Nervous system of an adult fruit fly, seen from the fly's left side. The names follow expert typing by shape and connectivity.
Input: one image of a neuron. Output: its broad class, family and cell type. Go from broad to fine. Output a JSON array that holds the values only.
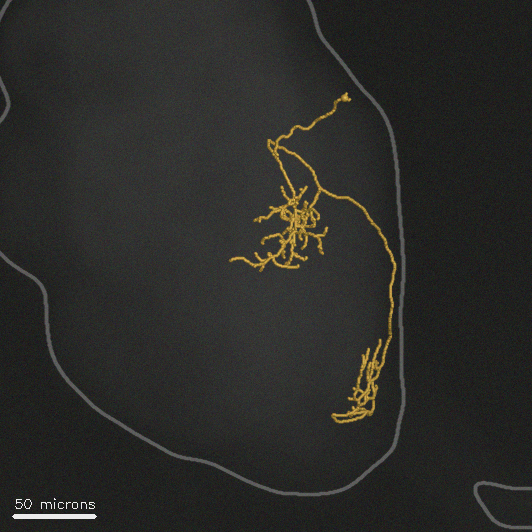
["visual centrifugal neuron", "hemilineage VLPp&l1_posterior", "LPT116"]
